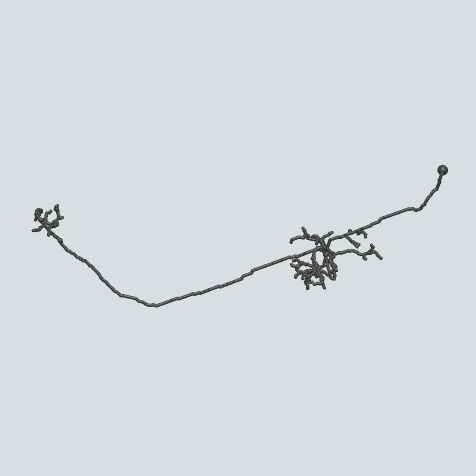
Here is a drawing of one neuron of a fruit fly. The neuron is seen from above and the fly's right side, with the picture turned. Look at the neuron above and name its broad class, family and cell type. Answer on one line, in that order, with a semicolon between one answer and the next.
optic-lobe intrinsic neuron; Tm; Tm29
